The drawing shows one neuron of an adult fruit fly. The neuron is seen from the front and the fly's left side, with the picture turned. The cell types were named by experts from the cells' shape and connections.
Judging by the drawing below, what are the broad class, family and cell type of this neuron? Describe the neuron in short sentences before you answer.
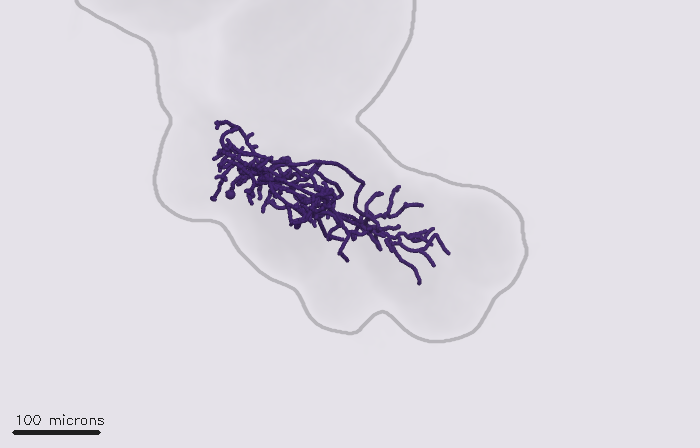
By the scale bar it is about 300 microns wide in this view. As drawn here it is wider than it is tall. This is a nerve-cord intrinsic neuron. The family is hemilineage 12A. The cell type is IN12A021_a.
